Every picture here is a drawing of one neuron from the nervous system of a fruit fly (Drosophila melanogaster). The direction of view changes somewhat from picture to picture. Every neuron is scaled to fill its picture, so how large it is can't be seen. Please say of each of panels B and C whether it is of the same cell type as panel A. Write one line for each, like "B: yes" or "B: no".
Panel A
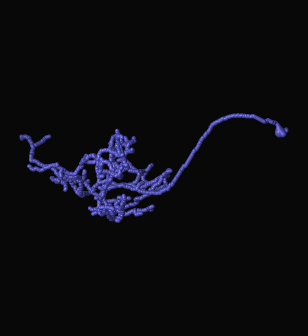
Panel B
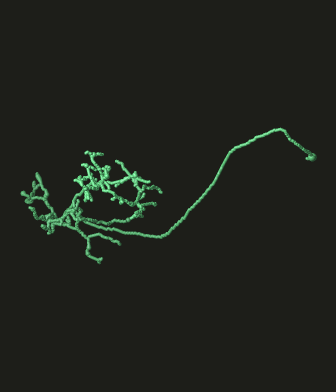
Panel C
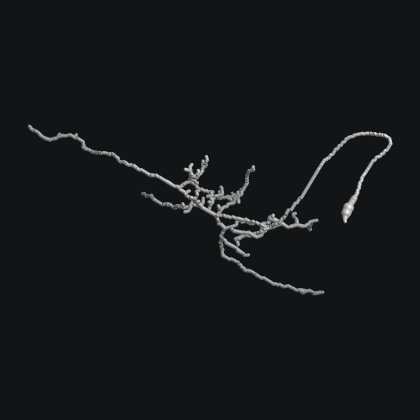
B: no
C: yes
